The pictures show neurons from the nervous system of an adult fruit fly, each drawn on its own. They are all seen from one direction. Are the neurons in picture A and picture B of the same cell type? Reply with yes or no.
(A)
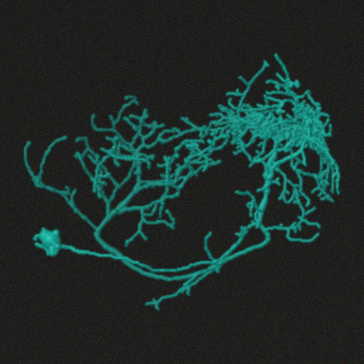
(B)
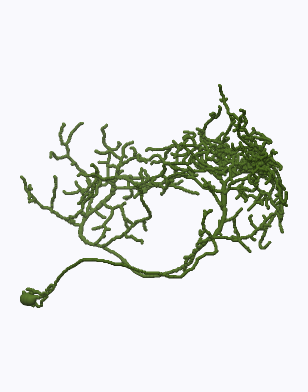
yes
